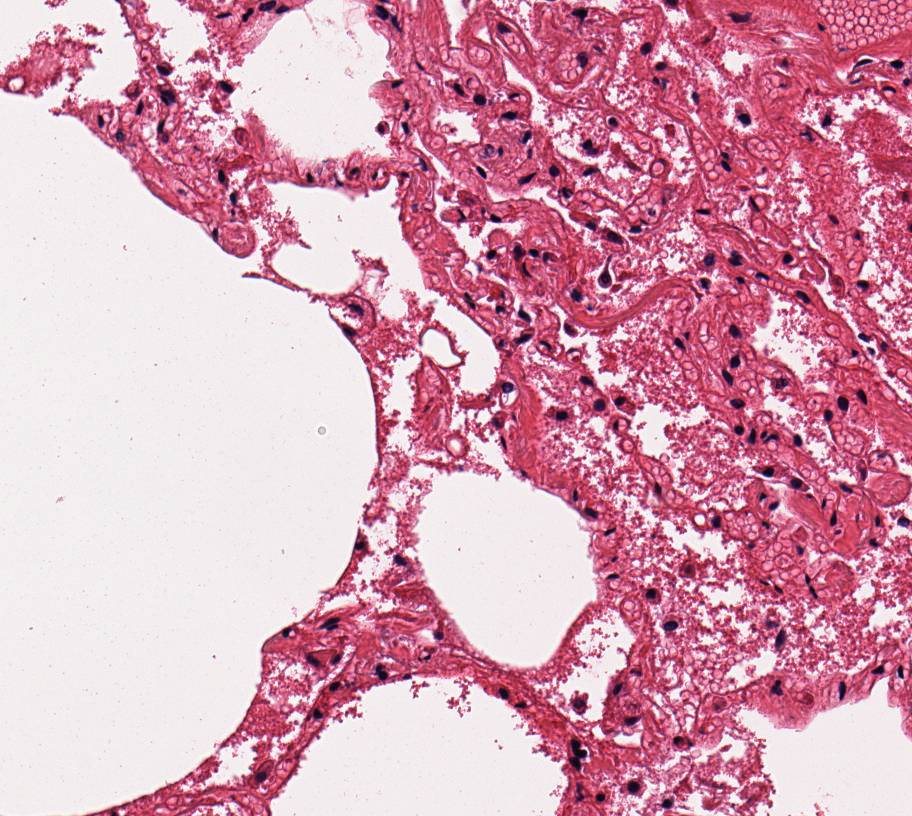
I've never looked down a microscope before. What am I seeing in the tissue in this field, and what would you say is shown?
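Large empty spaces occupy the left side and bottom of the field; denser tissue crowds the upper right. The spaces are bounded by thin walls with only a few flattened nuclei. Between the tissue strands in the right half lies finely granular pink material. Glands are absent. The tissue is lung.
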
